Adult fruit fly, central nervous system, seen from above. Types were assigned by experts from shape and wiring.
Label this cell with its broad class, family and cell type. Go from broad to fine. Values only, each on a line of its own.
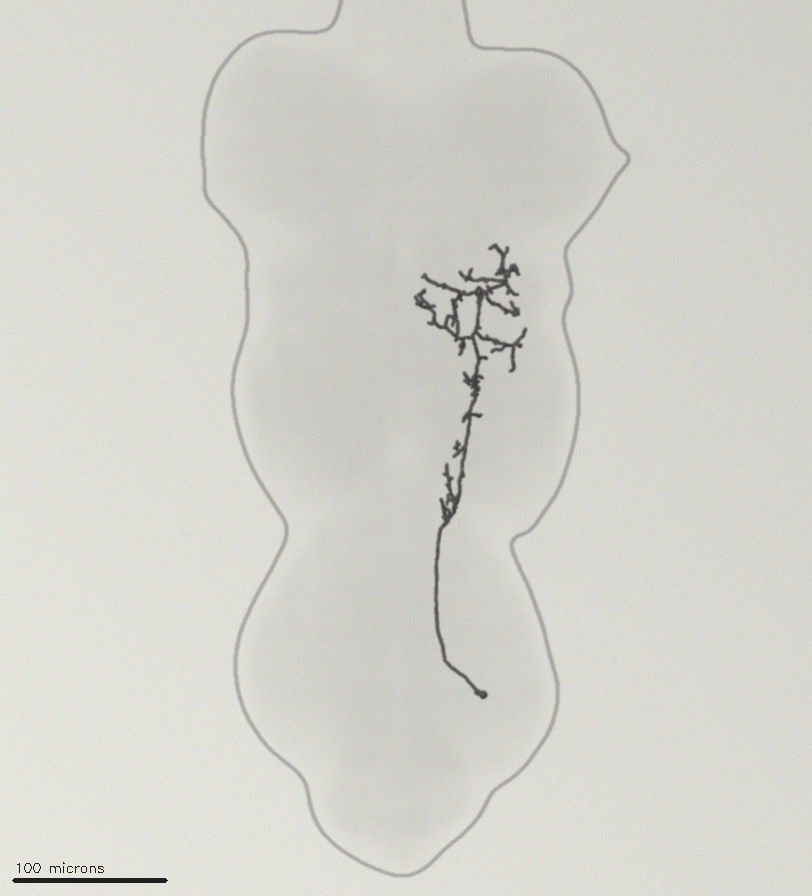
nerve-cord intrinsic neuron
hemilineage 03B
IN03B055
